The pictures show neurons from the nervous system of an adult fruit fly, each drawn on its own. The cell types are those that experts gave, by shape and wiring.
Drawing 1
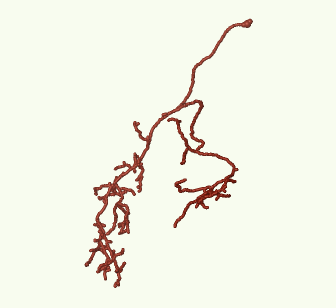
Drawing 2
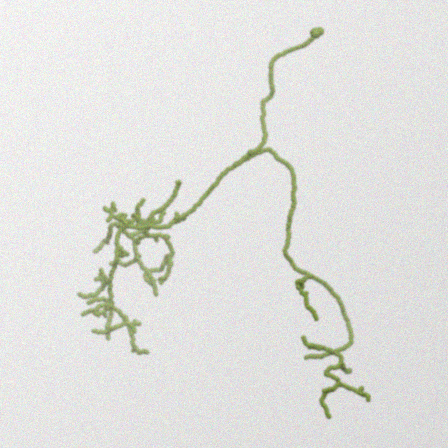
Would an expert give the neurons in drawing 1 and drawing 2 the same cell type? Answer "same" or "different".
same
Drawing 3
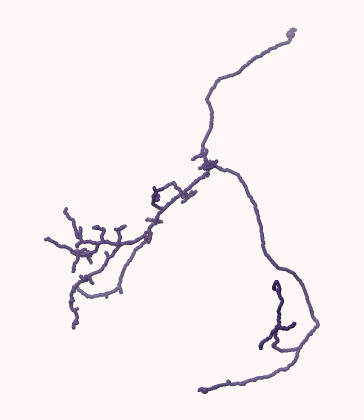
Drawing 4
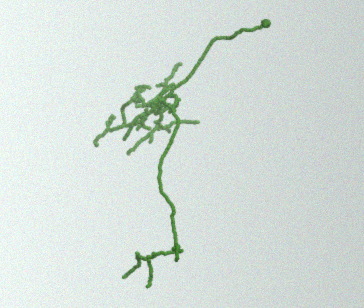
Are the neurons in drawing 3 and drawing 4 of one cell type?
different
